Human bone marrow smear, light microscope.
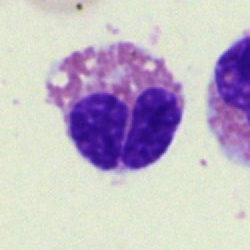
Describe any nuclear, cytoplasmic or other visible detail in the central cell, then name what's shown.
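The nucleus takes up the lower half of this cell. Its chromatin looks dense, dark purple and clumped. Above it, I can make out a few small clear spaces among the granules. The outline is roughly round. So this is a basophil.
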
